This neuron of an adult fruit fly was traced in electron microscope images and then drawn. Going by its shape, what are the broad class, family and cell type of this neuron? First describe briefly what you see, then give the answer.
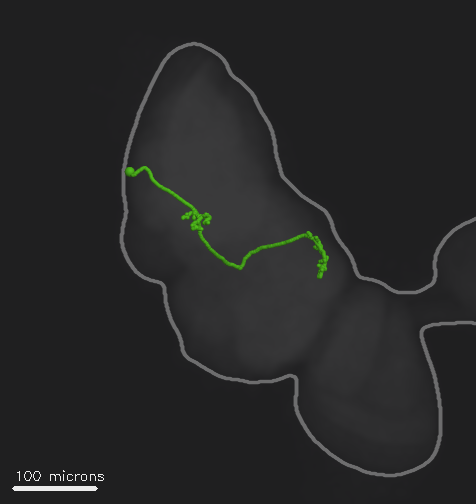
From left to right in the picture it spans about 250 microns. As drawn here it is wider than it is tall. Its broad class is central-brain intrinsic neuron. Its family is hemilineage AOTUv3_ventral. Its cell type is LAL096.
